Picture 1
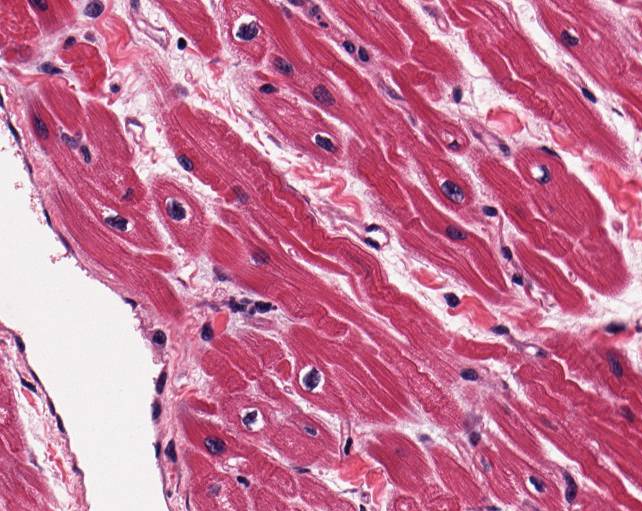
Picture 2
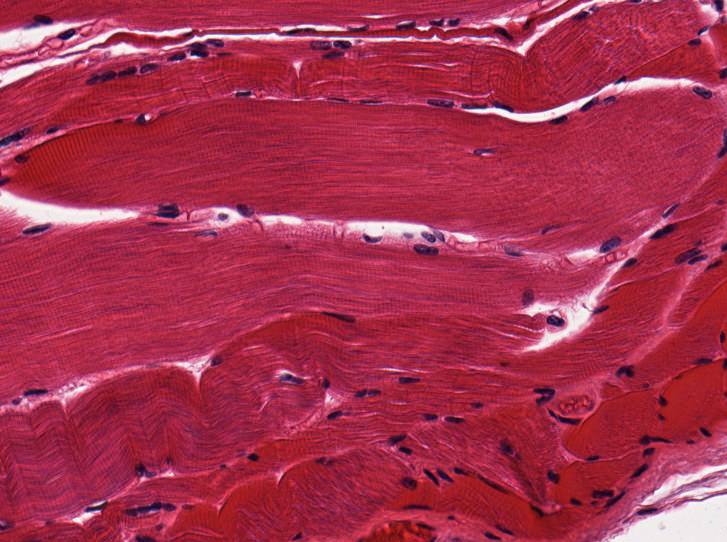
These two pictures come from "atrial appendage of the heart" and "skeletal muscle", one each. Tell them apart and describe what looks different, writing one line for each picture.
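Picture 1 – atrial appendage of the heart. Several of the central nuclei are surrounded by a pale, clear halo in the cytoplasm.
Picture 2 – skeletal muscle. The dark, elongated nuclei lie at the edges of the fibres rather than in their centres.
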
